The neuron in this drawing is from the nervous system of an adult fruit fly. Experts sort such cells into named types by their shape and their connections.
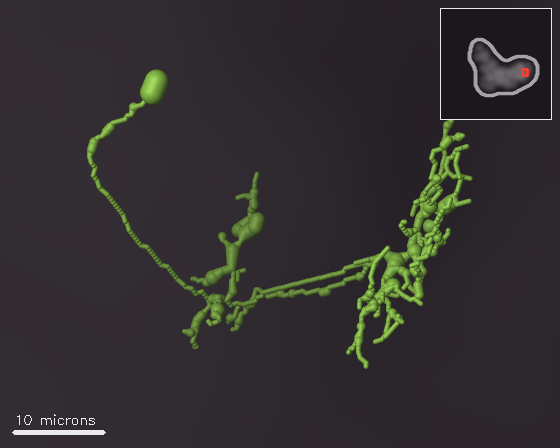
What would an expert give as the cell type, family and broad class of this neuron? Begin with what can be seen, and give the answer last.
The cell body is at the upper left of the picture. By the scale bar it is about 45 microns wide in this view. Its cell type is T4a. Its family is T. This is an optic-lobe intrinsic neuron.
